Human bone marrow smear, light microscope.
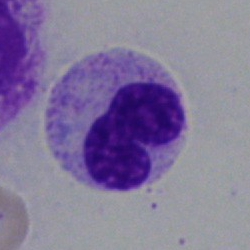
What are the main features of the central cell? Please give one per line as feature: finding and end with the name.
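Nucleus: off-centre, towards lower right
Chromatin: dark purple, coarsely clumped
Cytoplasm: plentiful, pale lilac-grey
Granules: fine, purple, scattered throughout cytoplasm
Name: band neutrophil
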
